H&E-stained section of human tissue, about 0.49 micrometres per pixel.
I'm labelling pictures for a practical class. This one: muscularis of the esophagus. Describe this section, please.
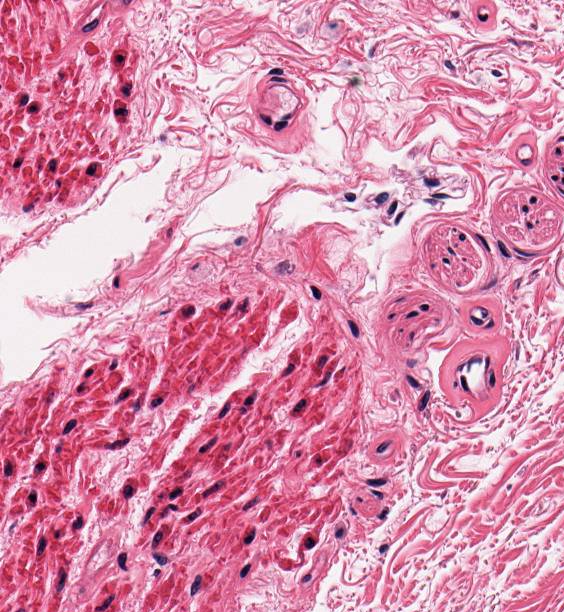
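Left and lower left: bundles of strongly eosinophilic muscle cells. Right side: collagenous stroma. Muscle cells: deep red cytoplasm, dark oval to elongated nuclei. Many cut across, seen as small polygonal profiles, especially in the upper-left bundle. Stroma: wavy pink collagen fibres, sparse scattered spindle-shaped nuclei.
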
